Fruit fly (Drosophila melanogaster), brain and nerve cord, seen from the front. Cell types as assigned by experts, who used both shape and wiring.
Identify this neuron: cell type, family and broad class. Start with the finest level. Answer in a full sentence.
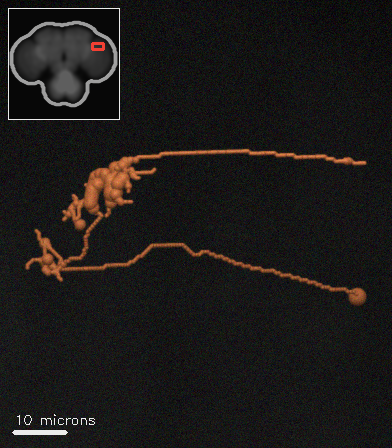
Type C3 of the C family, an optic-lobe intrinsic neuron.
